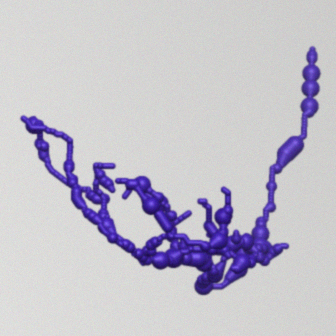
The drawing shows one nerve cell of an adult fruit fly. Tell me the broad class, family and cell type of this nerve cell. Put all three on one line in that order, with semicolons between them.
sensory neuron entering the nerve cord; class gustatory; LgLG1b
